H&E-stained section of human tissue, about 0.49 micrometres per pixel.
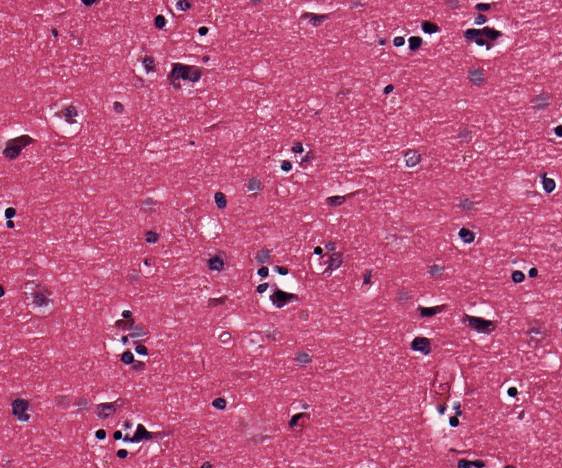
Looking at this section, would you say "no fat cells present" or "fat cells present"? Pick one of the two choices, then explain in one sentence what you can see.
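No fat cells present. No epithelium, glands or fat cells are present anywhere in the field.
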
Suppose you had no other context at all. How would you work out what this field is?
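Cerebral cortex fills most of this field. It is all continuous pink, finely fibrillary neuropil, with cells scattered singly and fairly evenly, not in layers or bands. A few larger, angular, irregular cells lie among the small round nuclei. Some, at the centre and lower left, are closely ringed by two to four small dark nuclei.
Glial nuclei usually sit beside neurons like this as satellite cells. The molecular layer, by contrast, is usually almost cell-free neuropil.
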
